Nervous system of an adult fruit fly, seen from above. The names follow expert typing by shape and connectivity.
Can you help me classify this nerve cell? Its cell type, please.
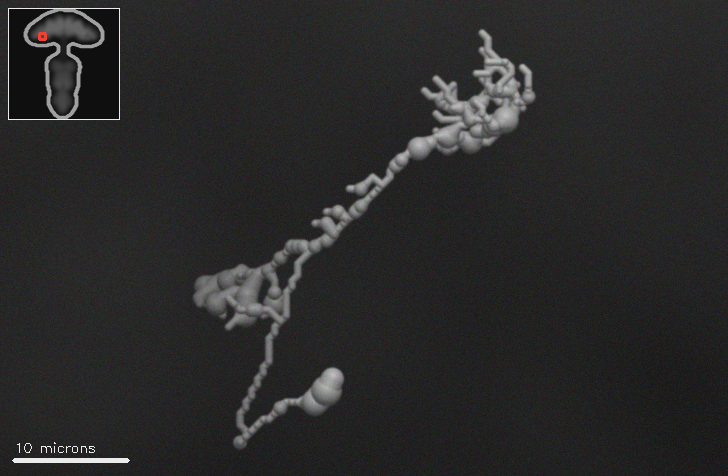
T5a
